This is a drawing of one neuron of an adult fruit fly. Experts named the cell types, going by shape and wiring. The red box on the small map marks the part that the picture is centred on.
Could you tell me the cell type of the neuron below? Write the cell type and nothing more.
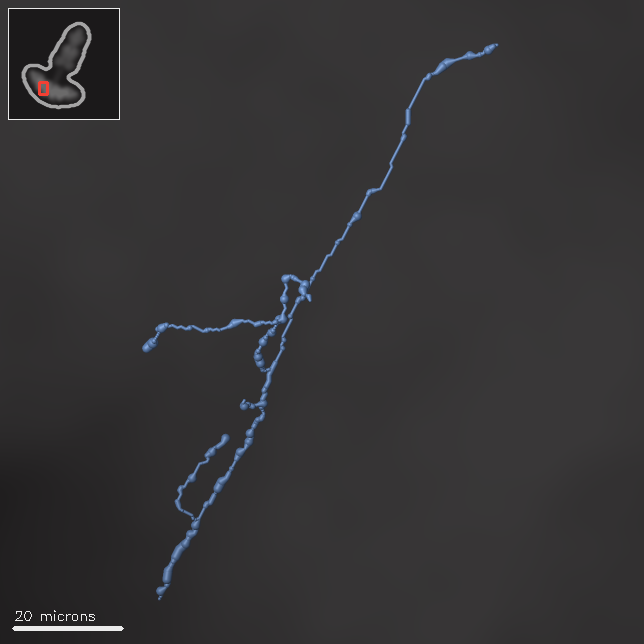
JO-DA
